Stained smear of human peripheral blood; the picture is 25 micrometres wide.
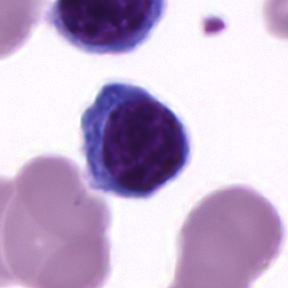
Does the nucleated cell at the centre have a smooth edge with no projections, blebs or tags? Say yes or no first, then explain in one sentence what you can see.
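No. The cell outline is roughly round, with a ragged edge along the left side.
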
